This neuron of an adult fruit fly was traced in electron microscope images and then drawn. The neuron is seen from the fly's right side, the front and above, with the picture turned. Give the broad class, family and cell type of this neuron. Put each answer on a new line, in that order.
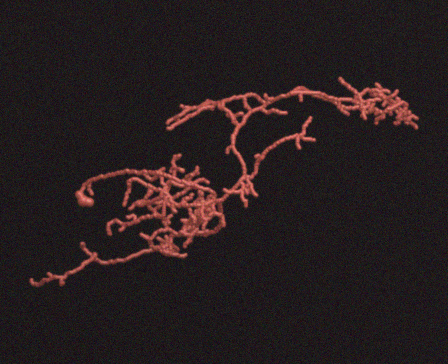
central-brain intrinsic neuron
class DAN
PAM07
